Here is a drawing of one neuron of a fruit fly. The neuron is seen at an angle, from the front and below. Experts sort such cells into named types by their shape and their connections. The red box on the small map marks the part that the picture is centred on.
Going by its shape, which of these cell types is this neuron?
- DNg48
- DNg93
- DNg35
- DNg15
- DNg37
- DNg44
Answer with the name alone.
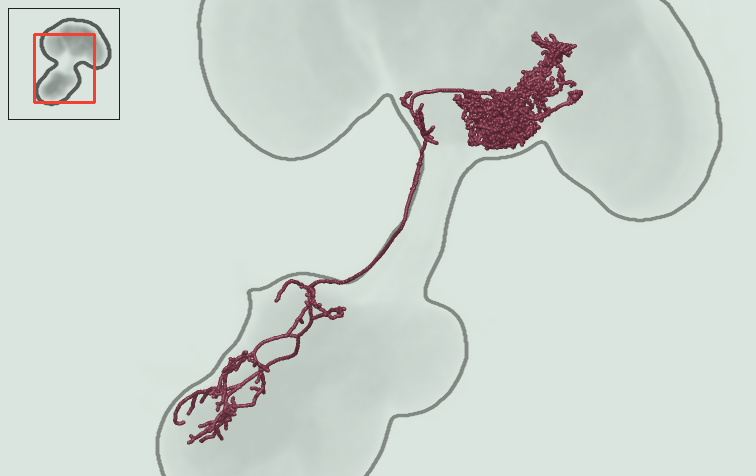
DNg35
